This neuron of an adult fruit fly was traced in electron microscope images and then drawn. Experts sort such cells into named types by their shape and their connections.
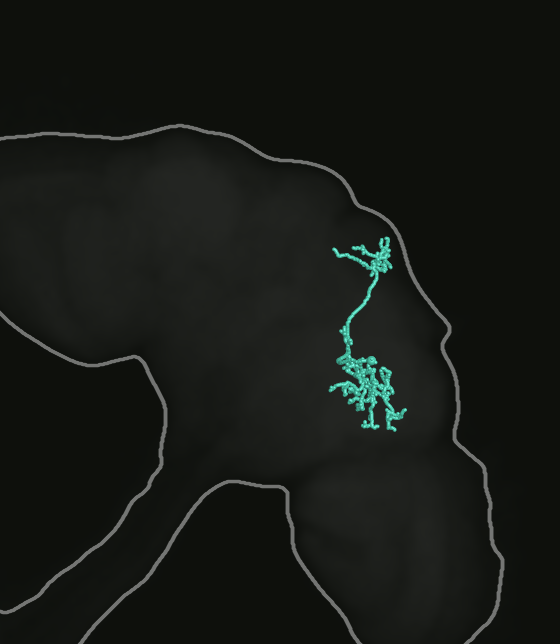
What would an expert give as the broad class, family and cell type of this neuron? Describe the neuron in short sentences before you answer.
It lies in the brain. As drawn here it is more than twice as tall as it is wide. Its broad class is central-brain intrinsic neuron. The family is hemilineage SLPad1_posterior. Its cell type is CB1149.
